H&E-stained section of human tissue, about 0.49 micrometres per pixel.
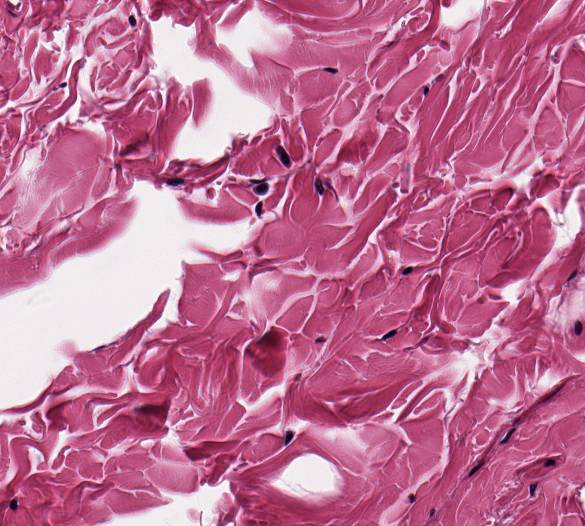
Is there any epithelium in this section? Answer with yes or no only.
No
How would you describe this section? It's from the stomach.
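Notice that thick eosinophilic collagen bundles make up almost the whole field, running in haphazard, interwoven directions. Cells are sparse here: just a few small dark nuclei, spindle-shaped or oval, lie along and between the bundles, consistent with fibroblasts. You won't find any fat cells.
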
